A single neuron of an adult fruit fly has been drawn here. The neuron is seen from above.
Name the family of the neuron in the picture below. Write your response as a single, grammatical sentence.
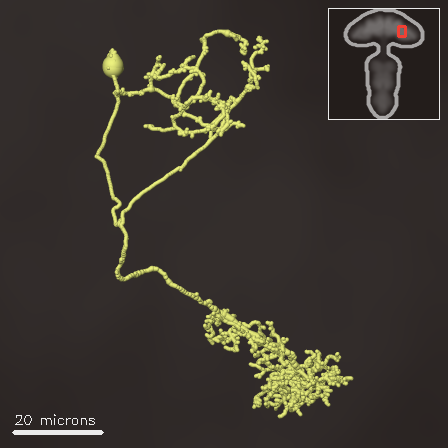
Among the members of family hemilineage VPNv1 is this neuron.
